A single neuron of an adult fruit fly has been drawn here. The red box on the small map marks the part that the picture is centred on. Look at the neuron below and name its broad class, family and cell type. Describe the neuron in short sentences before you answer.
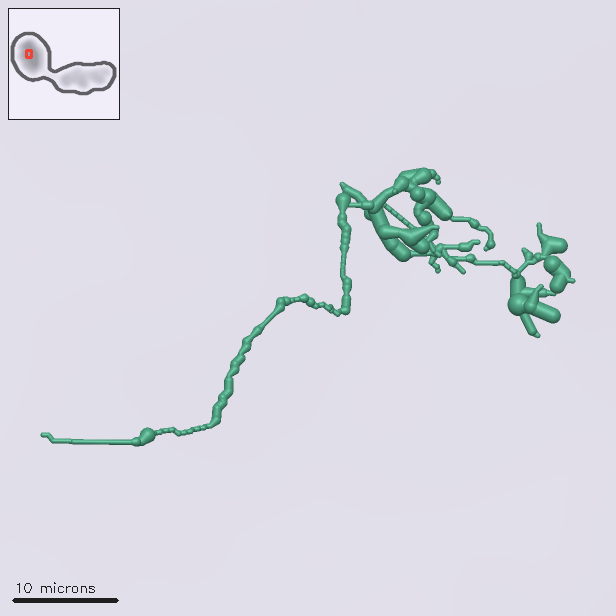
By the scale bar it is about 50 microns wide in this view. As drawn here it is wider than it is tall. Its broad class is optic-lobe intrinsic neuron. The family is L. It is of cell type L5.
